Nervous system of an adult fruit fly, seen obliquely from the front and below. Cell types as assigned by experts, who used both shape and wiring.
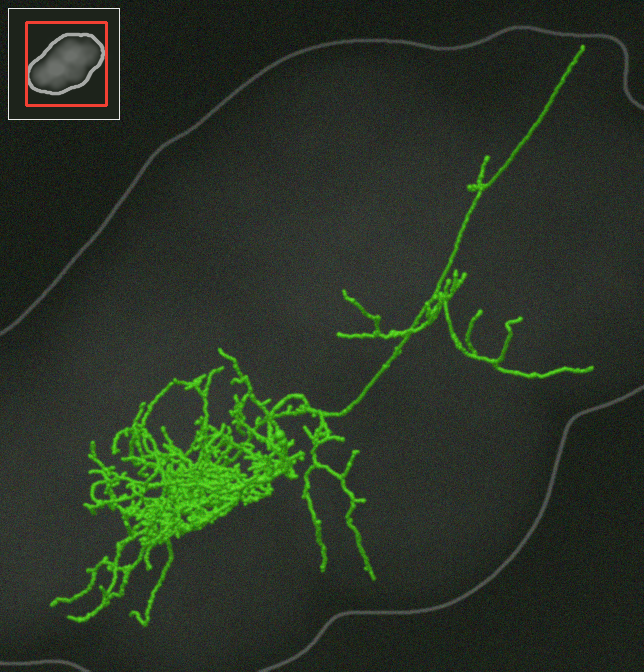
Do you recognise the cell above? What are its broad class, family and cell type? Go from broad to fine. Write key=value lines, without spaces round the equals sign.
broad_class=ascending neuron
family=hemilineage 05B
cell_type=AN05B100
